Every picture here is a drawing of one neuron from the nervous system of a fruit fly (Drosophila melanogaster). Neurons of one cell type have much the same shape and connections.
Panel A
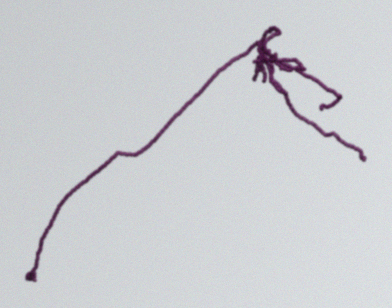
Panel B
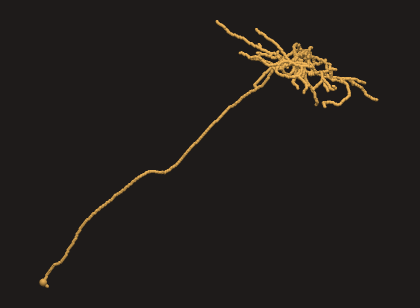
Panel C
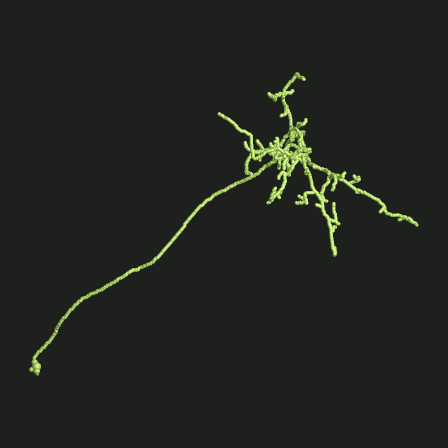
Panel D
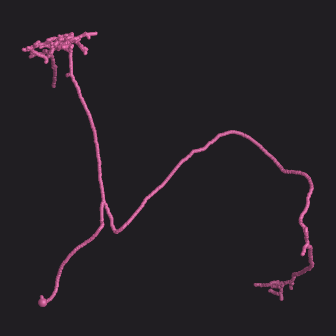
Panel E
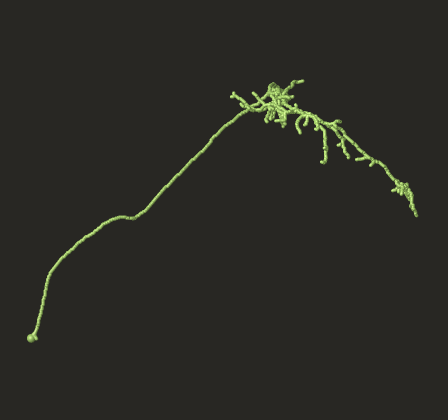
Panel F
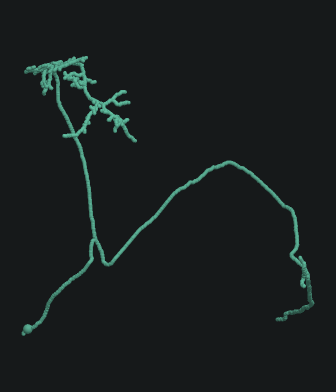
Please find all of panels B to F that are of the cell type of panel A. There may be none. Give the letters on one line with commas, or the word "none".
B, C, E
